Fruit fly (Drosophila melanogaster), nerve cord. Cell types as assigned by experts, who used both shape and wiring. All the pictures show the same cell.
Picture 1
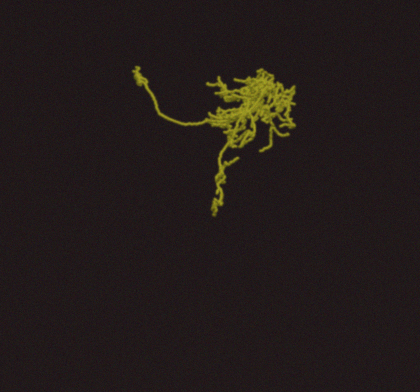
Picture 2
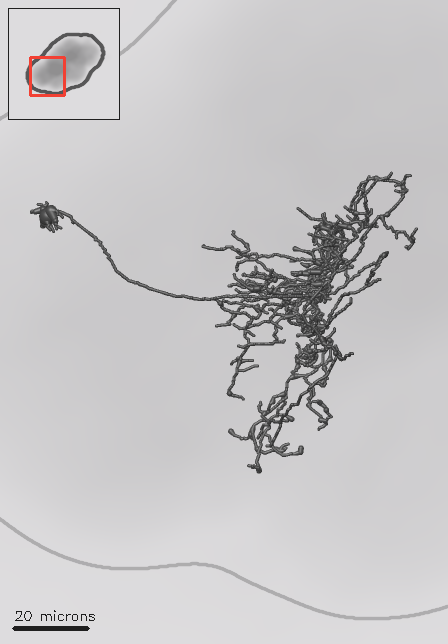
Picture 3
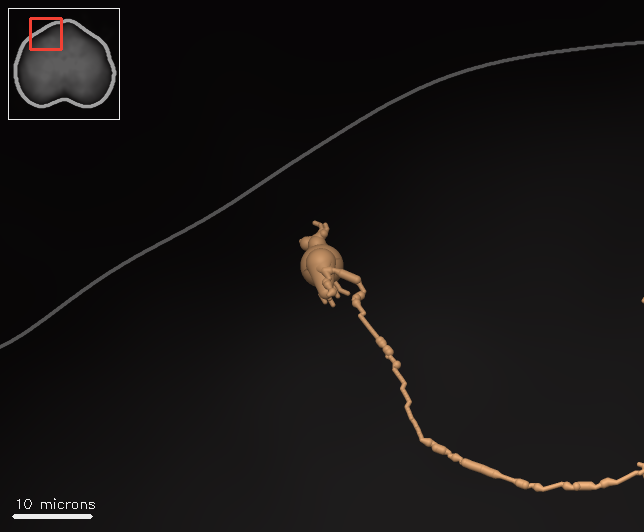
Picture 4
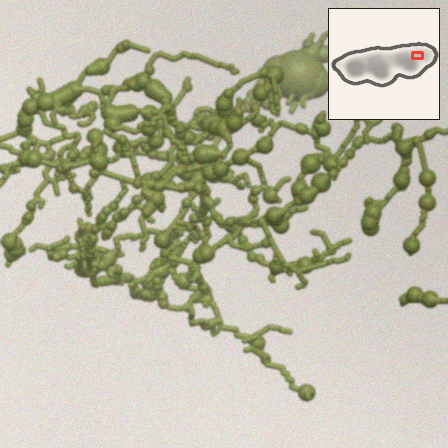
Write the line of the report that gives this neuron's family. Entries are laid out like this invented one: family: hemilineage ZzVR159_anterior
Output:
family: hemilineage 14A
